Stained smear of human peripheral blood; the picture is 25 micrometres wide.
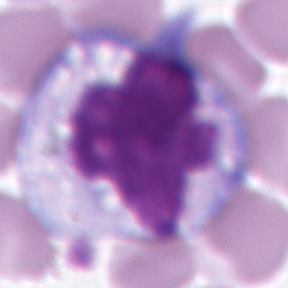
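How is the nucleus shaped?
Irregular, with several blunt lobes and notches along its edge.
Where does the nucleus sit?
Toward the right, leaving a wider band of cytoplasm on the left.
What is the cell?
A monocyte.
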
